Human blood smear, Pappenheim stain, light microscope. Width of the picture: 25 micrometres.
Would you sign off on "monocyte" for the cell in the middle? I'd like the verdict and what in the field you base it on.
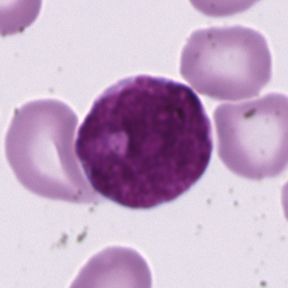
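The name monocyte does not fit; this cell is a myeloblast. The nucleus, round in outline and about 11 micrometres across, fills about 90% of the cell's area; the cell itself is about 12 micrometres across.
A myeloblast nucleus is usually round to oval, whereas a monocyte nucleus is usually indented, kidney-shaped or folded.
The round nucleus therefore speaks for myeloblast and against monocyte. Cytoplasm shows only as a very thin rim at the edge of the nucleus, pale blue where visible.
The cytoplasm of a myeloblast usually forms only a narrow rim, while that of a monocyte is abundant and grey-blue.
The thin rim likewise speaks for myeloblast and against monocyte. The outline is smooth and round, without projections, and no granules or vacuoles are seen.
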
